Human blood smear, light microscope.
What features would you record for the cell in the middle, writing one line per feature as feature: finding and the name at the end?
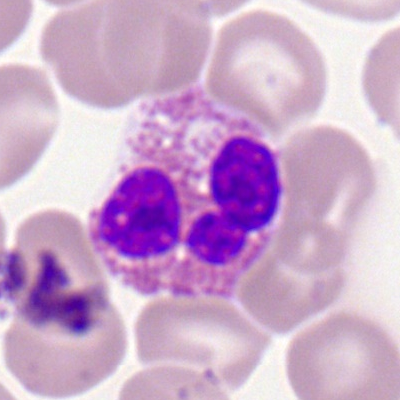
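Cytoplasm: packed with many pink-orange granules.
Granules: coarse, each one distinct from the next.
Nucleoli: none visible in any of the lobes.
Outline: roughly round, the border slightly angular.
Name: eosinophil.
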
